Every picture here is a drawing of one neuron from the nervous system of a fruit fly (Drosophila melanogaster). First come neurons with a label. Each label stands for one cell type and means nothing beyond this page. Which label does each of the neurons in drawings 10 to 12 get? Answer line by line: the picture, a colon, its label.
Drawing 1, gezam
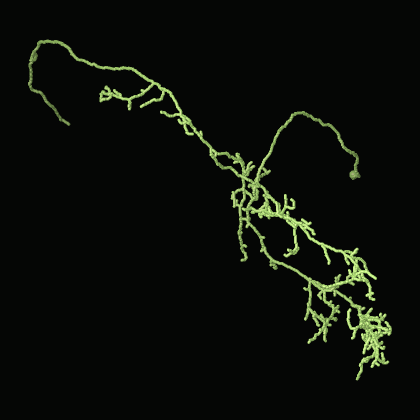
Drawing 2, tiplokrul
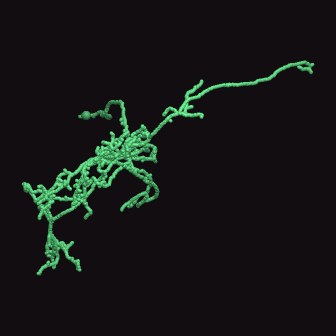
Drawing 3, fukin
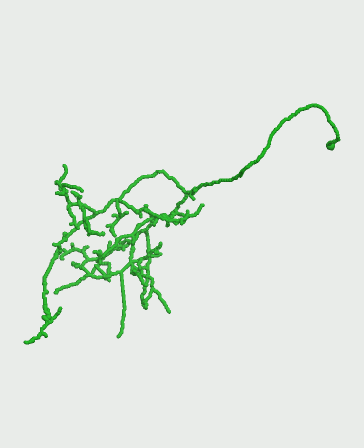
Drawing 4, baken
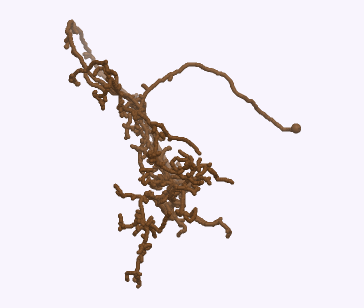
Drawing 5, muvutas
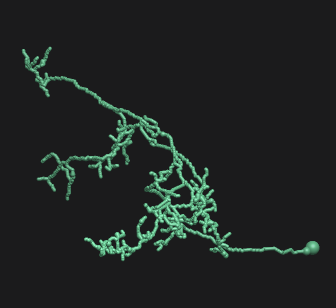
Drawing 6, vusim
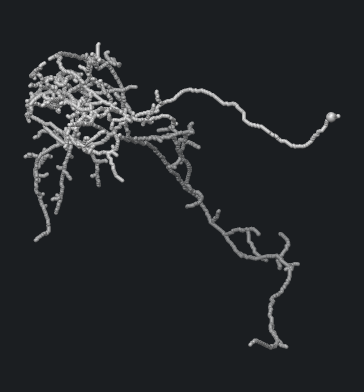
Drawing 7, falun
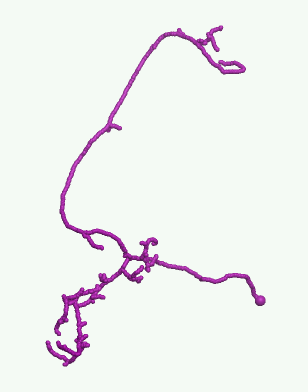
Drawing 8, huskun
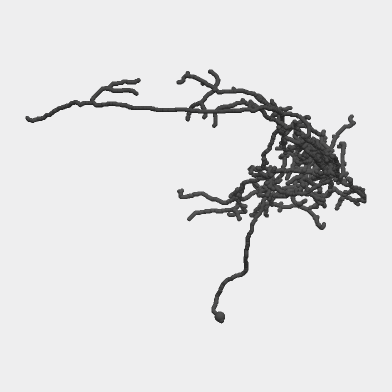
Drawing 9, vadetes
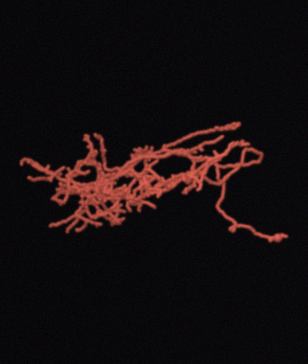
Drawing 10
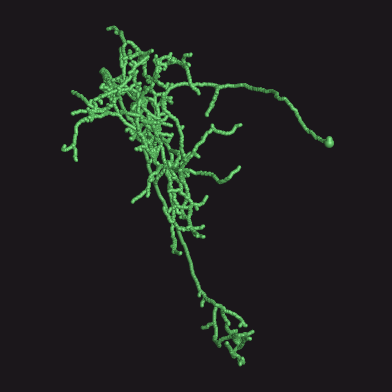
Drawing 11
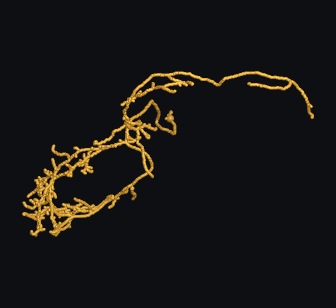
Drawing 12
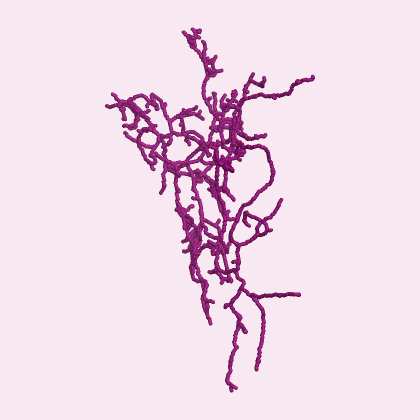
10: baken
11: gezam
12: vadetes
